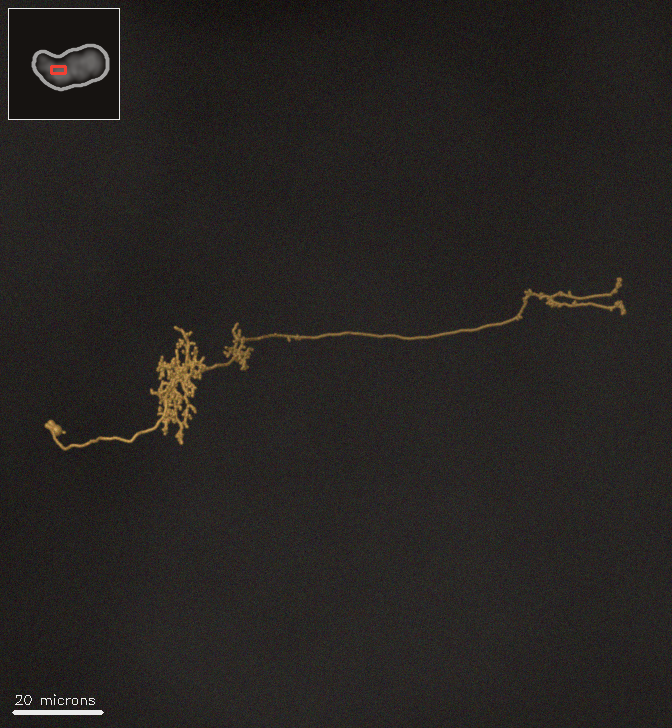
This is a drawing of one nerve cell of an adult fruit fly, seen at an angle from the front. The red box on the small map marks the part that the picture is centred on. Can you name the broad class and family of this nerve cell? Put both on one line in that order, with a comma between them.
optic-lobe intrinsic neuron, Tm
